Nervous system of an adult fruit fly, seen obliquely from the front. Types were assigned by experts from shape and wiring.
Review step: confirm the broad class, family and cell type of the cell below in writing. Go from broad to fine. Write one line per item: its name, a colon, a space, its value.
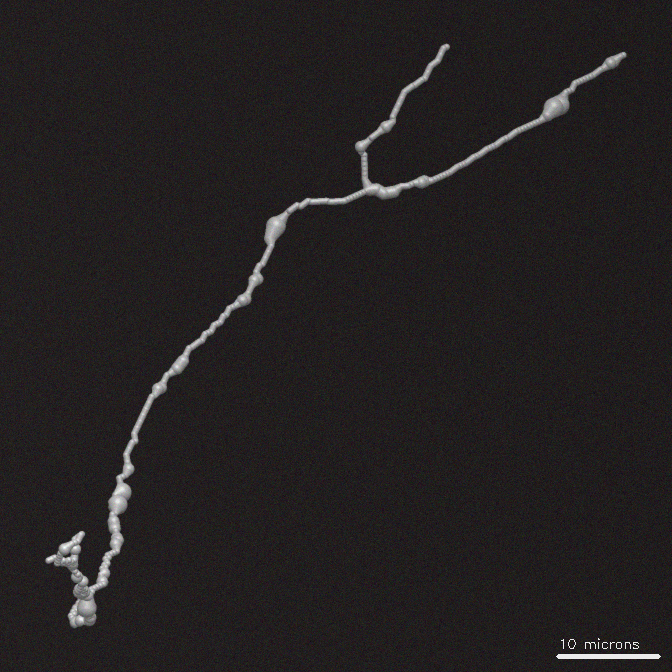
broad class: sensory neuron entering the nerve cord
family: class mechanosensory tactile
cell type: SNta34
